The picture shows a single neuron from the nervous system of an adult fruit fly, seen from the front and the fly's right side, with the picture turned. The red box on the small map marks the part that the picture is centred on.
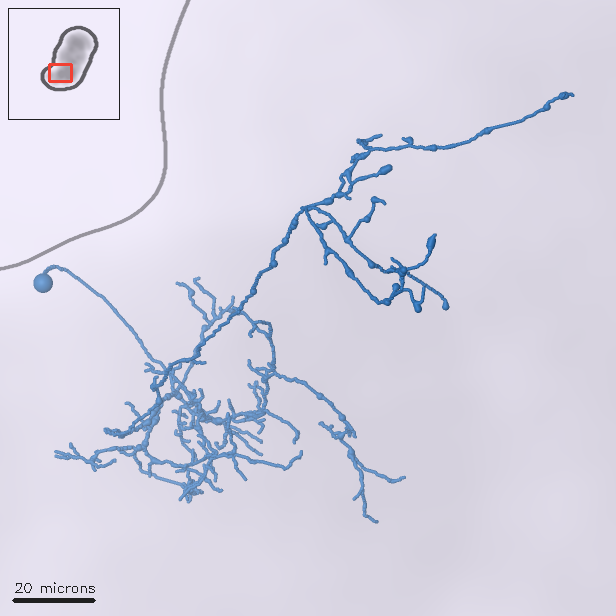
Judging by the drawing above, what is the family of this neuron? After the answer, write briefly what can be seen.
The family is hemilineage 19B. It is a nerve-cord intrinsic neuron. The cell body can be seen on the left of the picture. By the scale bar it is about 130 microns wide in this view. The picture shows dozens of branch ends.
